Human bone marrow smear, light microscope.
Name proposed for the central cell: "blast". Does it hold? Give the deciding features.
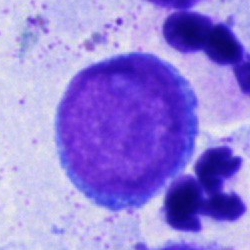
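The deciding feature is the chromatin, which is fine and evenly spread.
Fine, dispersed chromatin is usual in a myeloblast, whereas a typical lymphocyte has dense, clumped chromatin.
The name blast therefore fits, and lymphocyte fits less well. No granules are visible in the cytoplasm.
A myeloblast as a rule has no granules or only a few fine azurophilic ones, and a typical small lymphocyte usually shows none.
The absence of granules would thus suit both names. The cytoplasm forms only a thin rim around the nucleus.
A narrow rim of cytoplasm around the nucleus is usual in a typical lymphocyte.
This thin rim therefore does not count against lymphocyte. The cytoplasm is deep blue and free of vacuoles, and the cell outline is round and smooth.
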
